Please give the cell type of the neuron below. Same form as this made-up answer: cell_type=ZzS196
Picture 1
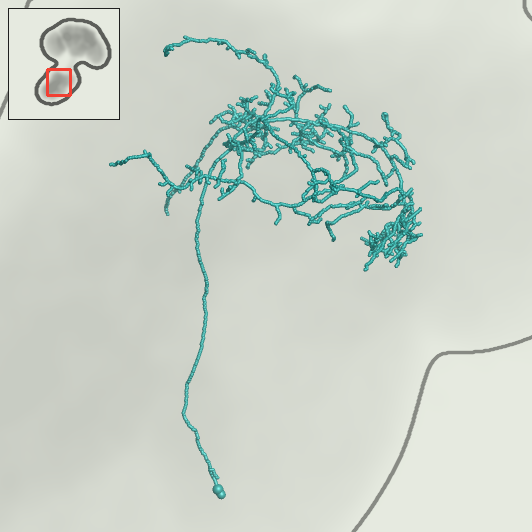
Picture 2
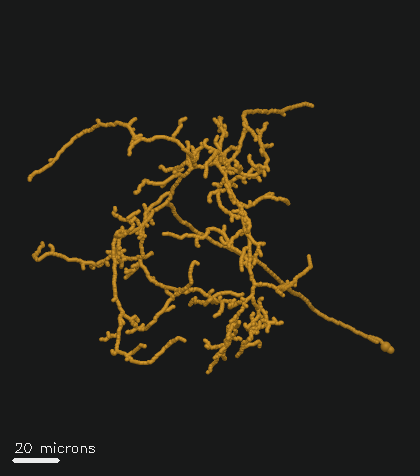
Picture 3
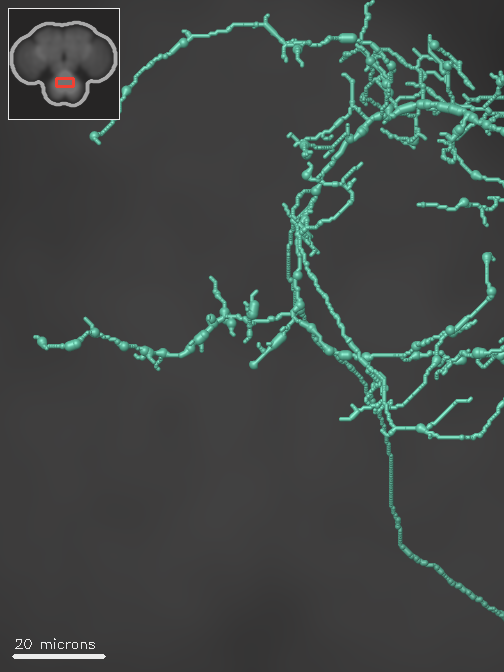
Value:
cell_type=IN12A044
